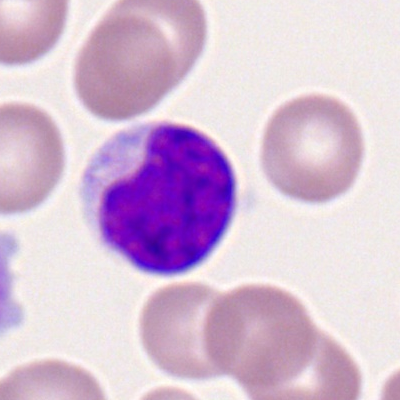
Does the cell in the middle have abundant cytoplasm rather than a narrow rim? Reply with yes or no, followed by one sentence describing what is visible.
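No. The nucleus fills most of the cell.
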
